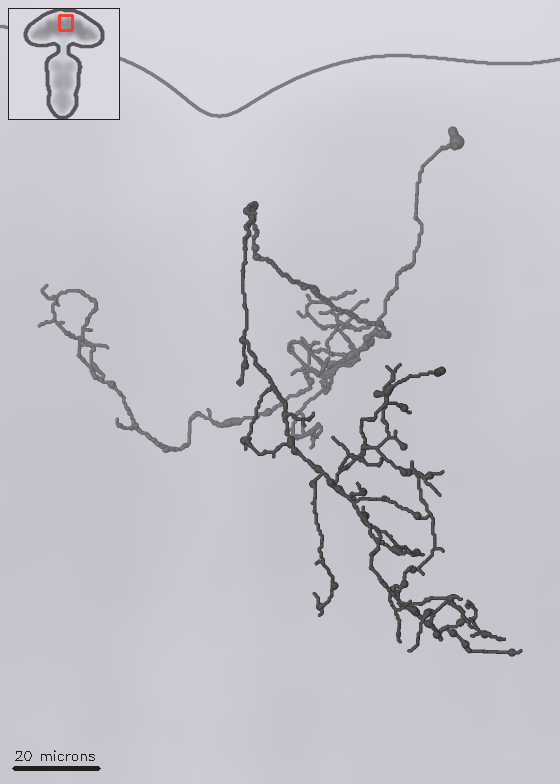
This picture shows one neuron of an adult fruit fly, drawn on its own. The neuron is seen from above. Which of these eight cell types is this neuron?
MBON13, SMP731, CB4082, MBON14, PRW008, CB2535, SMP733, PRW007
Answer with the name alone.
CB2535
